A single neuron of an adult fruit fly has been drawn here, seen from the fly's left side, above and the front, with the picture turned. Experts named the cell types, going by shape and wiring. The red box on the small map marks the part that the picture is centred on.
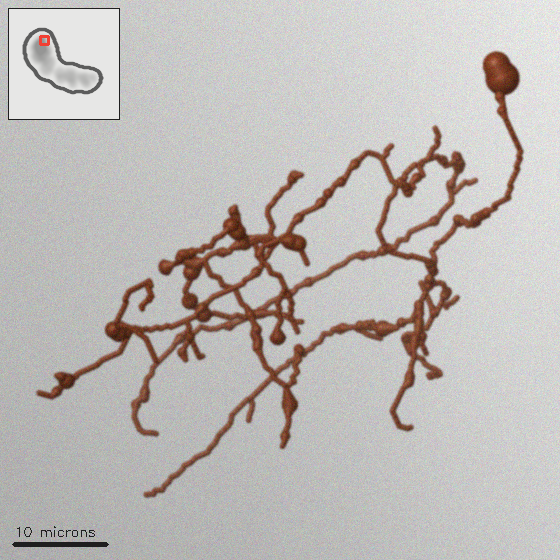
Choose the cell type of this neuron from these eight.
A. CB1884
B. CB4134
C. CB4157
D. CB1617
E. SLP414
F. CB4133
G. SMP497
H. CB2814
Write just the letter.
B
